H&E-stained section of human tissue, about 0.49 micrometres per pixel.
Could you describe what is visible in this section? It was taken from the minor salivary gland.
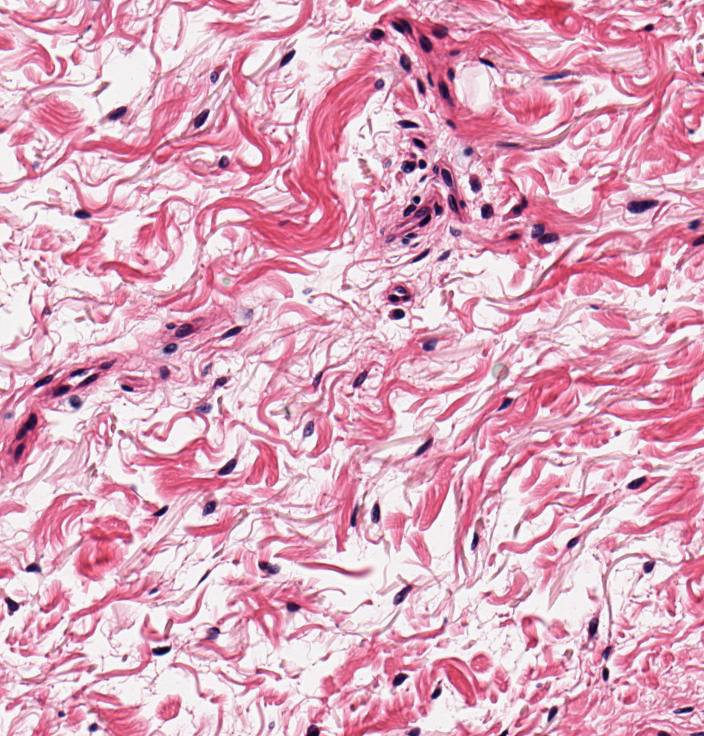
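Let me see: a thick, wavy collagen bundle curves across the upper middle of the field. Cells seem sparse, with spindle-shaped nuclei scattered here and there between the collagen bundles. Those nuclei are dark purple and elongated, and hardly any cytoplasm shows around them. And near the top centre there's a small cluster of crowded nuclei.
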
